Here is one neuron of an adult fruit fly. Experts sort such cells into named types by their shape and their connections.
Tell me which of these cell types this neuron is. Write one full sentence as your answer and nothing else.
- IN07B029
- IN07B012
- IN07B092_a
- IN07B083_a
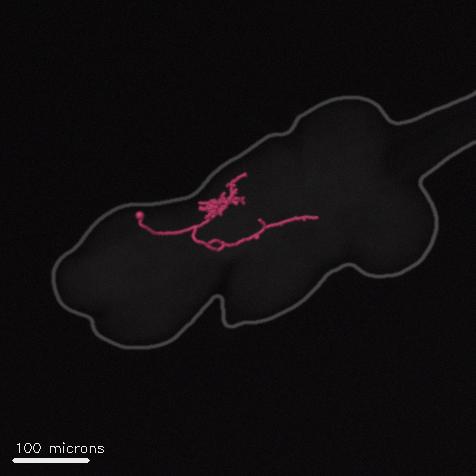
This neuron is classified under the cell type IN07B092_a.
